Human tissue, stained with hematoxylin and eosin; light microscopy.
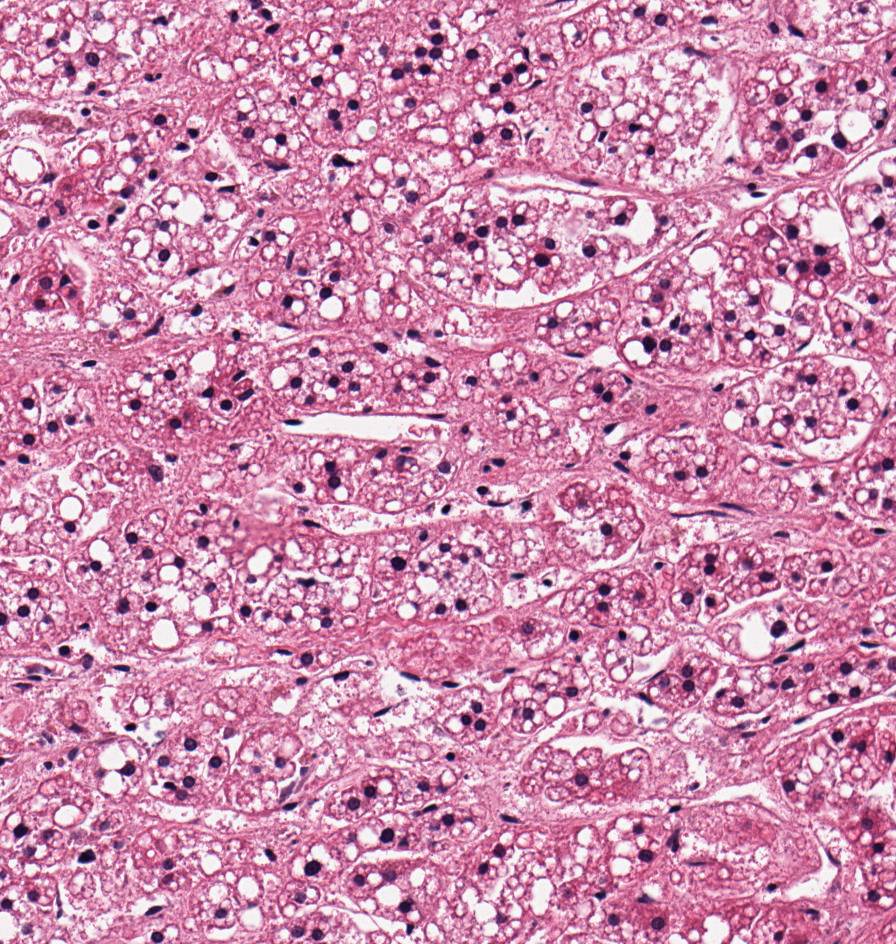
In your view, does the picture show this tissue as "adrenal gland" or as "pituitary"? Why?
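This is adrenal gland, not pituitary.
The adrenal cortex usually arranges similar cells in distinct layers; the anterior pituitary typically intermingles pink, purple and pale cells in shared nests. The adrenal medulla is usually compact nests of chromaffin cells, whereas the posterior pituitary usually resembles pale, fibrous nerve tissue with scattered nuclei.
Look here: the cells sit in nests, separated by thin pink septa with scattered flattened, spindle-shaped nuclei. Their cytoplasm is crowded with small clear round vacuoles of varying size. A narrow empty slit-like space lies horizontally just left of centre; no adipocytes are present.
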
